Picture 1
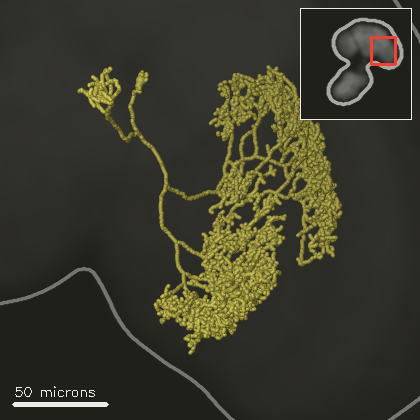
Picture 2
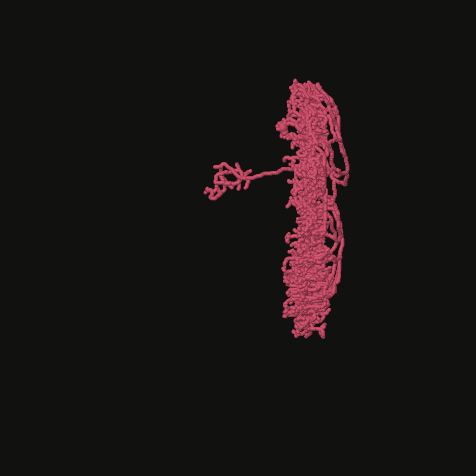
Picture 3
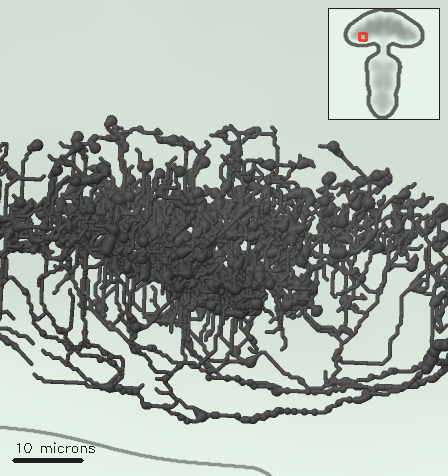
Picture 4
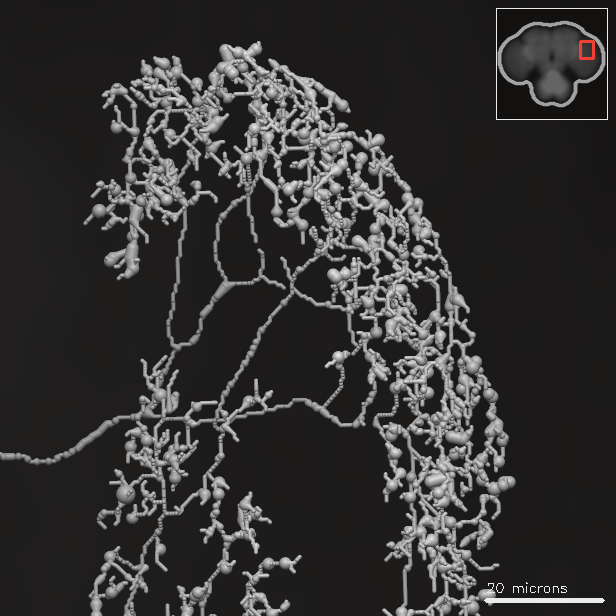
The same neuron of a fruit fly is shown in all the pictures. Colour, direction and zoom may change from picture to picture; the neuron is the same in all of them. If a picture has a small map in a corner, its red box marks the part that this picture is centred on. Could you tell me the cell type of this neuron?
LPT23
